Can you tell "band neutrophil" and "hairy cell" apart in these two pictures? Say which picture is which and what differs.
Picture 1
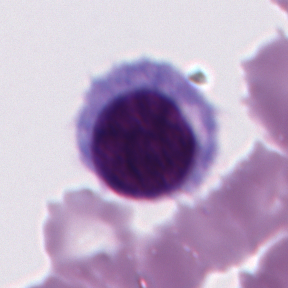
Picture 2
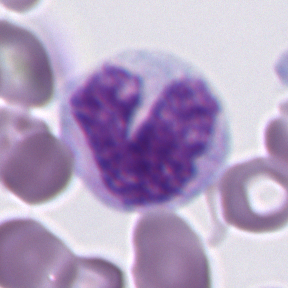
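The hairy cell is in picture 1, and the band neutrophil is in picture 2. Begin at the edges: the hairy cell is roughly round but its edge is slightly ragged and frilled, while the band neutrophil has a round, smooth outline.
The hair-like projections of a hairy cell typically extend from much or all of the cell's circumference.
Then the nucleus of the band neutrophil: it forms two broad lobes joined at the bottom, making a V whose notch opens upward. Its chromatin is dark purple and coarsely clumped.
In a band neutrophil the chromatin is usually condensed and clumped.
The hairy cell's chromatin, by comparison, is dense and dark purple throughout the nucleus. Neither nucleus shows a nucleolus. As for the cytoplasm, the hairy cell shows no granules, and the band neutrophil has no large orange-red granules.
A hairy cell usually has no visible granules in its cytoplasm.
Red cells lie against the hairy cell along its lower edge.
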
